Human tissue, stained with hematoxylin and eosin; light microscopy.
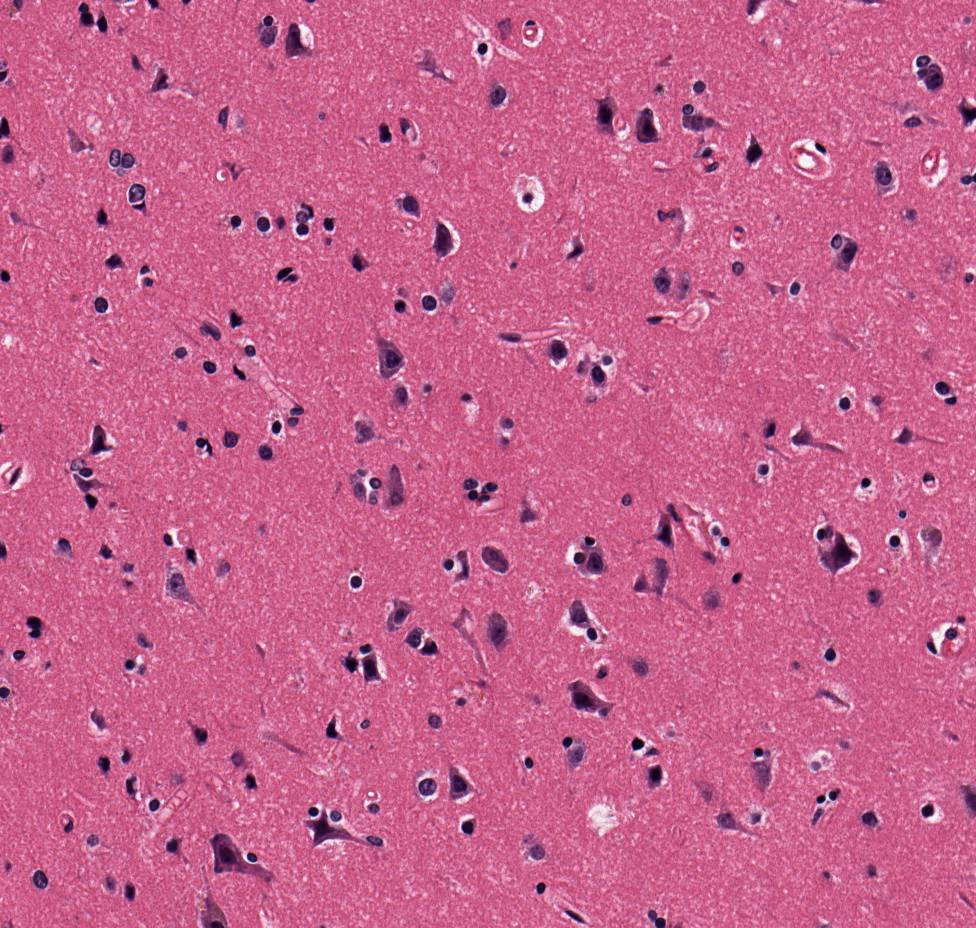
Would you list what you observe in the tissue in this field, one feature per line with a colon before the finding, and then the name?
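Background: finely granular pink neuropil
Arrangement: cells single or in small groups, no regular order
Neurons: angular, triangular cell bodies throughout; some largest at lower left and middle right
Glial nuclei: small, round, dark; far outnumber neurons
Absent: epithelium, glands, fat cells
Name: cerebral cortex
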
